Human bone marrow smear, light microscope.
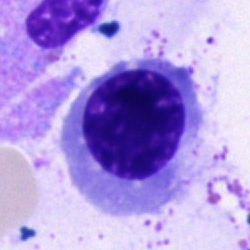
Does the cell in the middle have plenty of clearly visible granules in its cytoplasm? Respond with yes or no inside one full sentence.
No, no granules can be seen in the cytoplasm of this cell.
